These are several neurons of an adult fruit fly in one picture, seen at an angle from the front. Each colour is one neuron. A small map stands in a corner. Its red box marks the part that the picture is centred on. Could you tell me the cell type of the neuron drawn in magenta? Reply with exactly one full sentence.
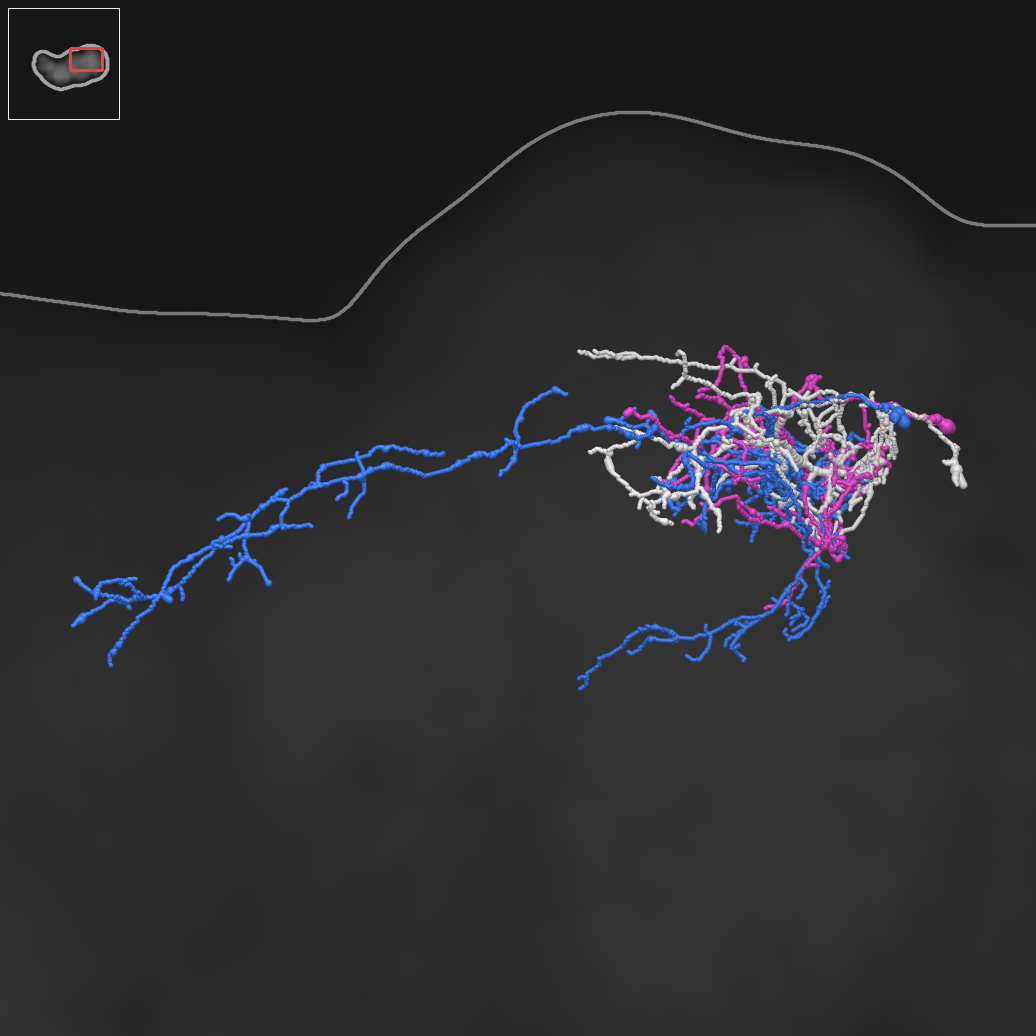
The neuron is categorized under cell type LH001m.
